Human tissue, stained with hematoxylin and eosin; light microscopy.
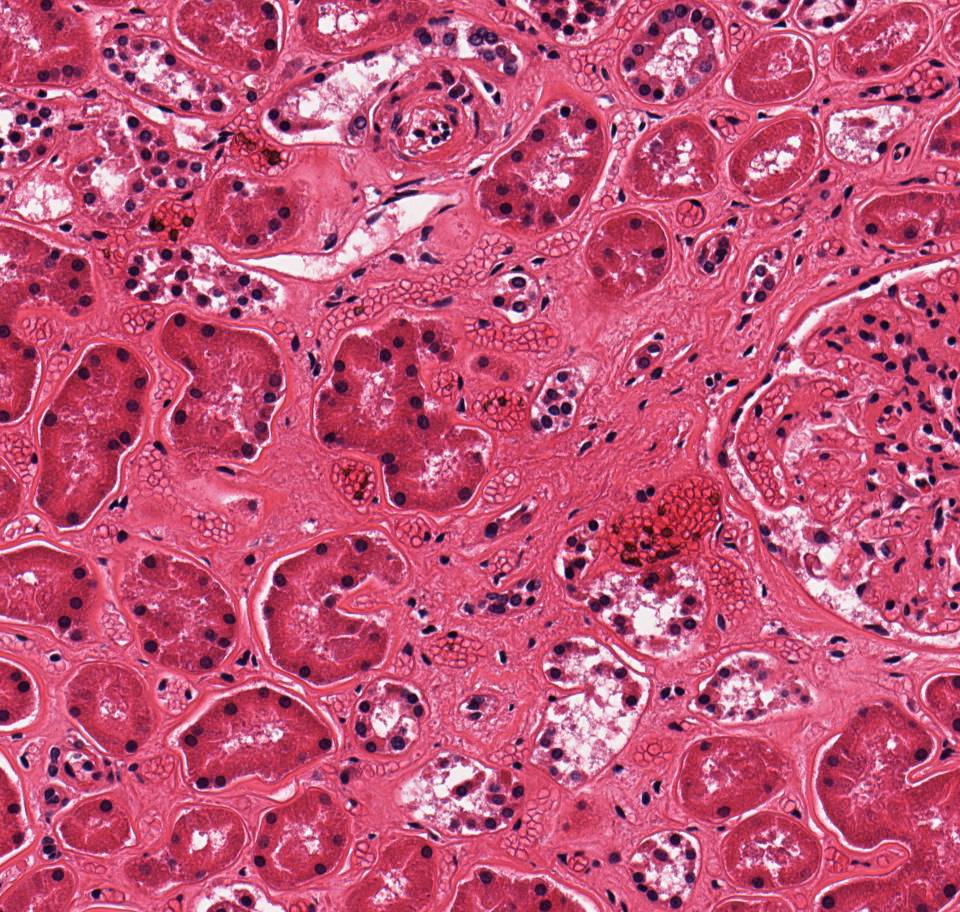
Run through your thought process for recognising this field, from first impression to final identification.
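What I'm seeing here is mainly the cortical labyrinth of the kidney. Most of the field is crowded with tubules whose cuboidal cells have deeply eosinophilic, granular cytoplasm and round nuclei.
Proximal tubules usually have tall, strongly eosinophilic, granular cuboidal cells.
And there, at the right edge about mid-height, is a glomerulus enclosed by Bowman's capsule.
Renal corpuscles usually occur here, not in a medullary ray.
In the centre, the interstitium is widened by pale pink fibrous stroma with scattered spindle-shaped nuclei.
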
